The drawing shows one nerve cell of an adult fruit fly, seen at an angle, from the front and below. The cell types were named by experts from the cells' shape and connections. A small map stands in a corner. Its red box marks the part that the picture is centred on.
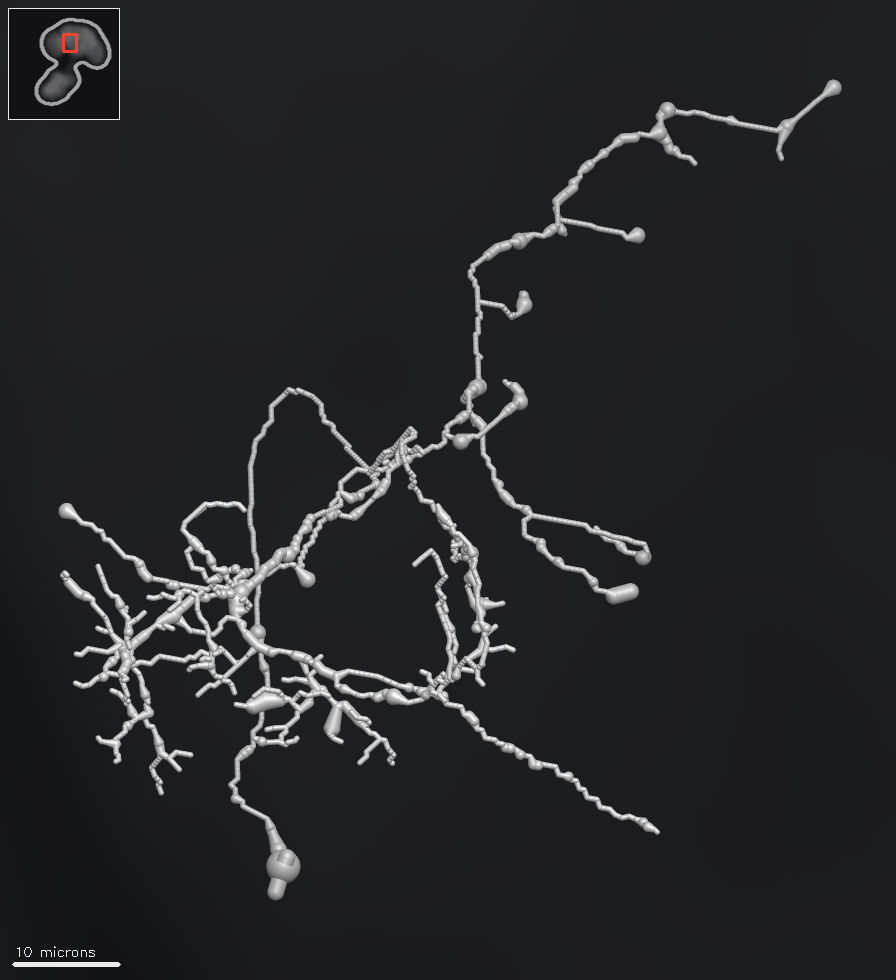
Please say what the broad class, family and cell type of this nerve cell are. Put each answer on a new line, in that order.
central-brain intrinsic neuron
hemilineage DM5_ventral
WED164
